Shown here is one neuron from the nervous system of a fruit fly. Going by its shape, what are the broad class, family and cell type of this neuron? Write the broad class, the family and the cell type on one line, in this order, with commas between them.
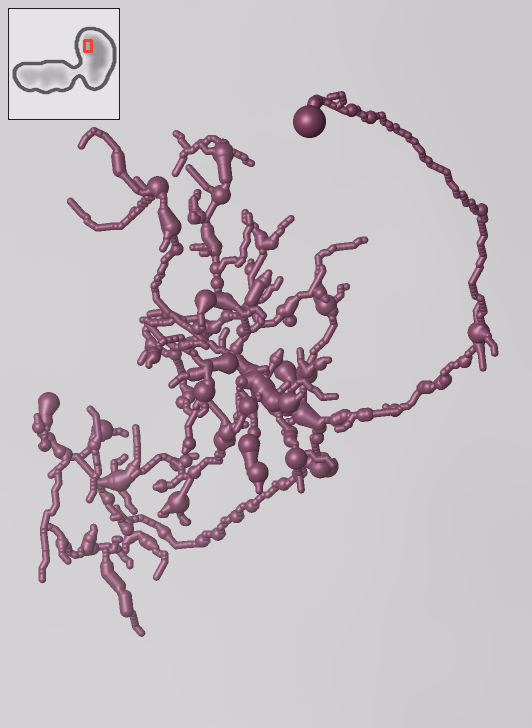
optic-lobe intrinsic neuron, Mi, Mi10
